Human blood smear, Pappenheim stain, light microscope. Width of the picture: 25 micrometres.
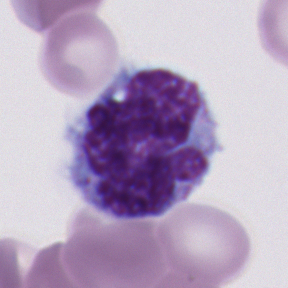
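Monocyte in the middle of the field. The cell measures about 14 by 12 micrometres; its nucleus, about 13 by 11 micrometres, fills about 70% of the cell's area. Outline: roughly round, with a finely ragged, fuzzy edge. Chromatin: dark purple, coarsely clumped, with paler gaps between clumps. Cytoplasm: a narrow pale greyish-blue rim around the nucleus. A small clear white spot lies at the upper left edge of the nucleus.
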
